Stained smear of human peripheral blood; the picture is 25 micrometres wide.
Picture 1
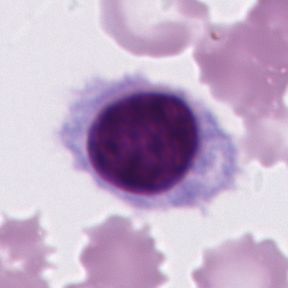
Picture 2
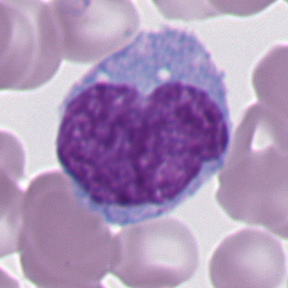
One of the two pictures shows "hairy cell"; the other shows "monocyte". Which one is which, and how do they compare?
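Here the hairy cell is picture 1 and the monocyte picture 2. Start with the edges: the hairy cell's border is ragged, with many fine short projections all round, while the monocyte's roughly oval outline is only faintly ragged.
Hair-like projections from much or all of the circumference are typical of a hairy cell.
The hairy cell's nucleus is round, about 9 micrometres across, and fills about 50% of the cell's area; the monocyte's nucleus, about 15 by 11 micrometres and filling about 60%, has a notch in its upper edge that gives it a kidney-like shape.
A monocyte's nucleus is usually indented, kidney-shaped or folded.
At about 18 by 15 micrometres, the monocyte is larger than the hairy cell at about 16 by 11. You won't find nucleoli in the hairy cell's nucleus, nor distinct ones in the monocyte's.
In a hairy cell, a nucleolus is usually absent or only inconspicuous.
The hairy cell's cytoplasm shows no distinct granules; the monocyte's is pale greyish blue with a fine, faint, dust-like stippling.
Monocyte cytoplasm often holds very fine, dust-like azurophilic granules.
Just above the monocyte's nuclear notch sits a single small clear vacuole.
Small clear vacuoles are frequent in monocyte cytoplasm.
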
